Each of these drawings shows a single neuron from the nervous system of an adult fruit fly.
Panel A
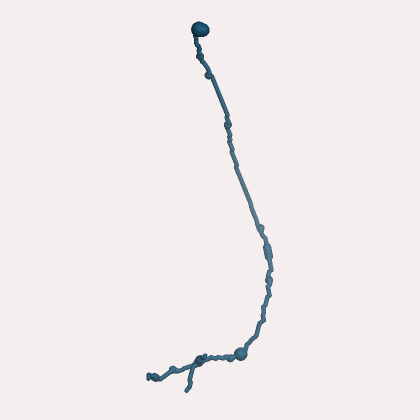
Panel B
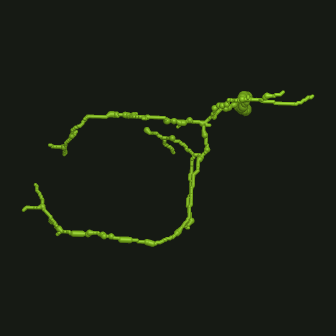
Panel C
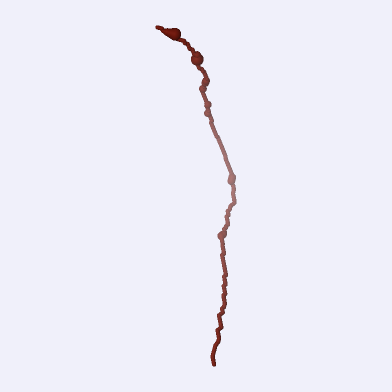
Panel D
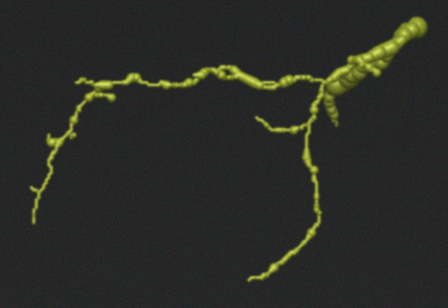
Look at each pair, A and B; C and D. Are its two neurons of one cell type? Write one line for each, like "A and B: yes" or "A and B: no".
A and B: no
C and D: no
